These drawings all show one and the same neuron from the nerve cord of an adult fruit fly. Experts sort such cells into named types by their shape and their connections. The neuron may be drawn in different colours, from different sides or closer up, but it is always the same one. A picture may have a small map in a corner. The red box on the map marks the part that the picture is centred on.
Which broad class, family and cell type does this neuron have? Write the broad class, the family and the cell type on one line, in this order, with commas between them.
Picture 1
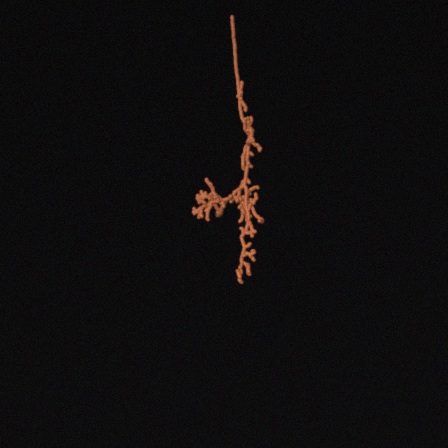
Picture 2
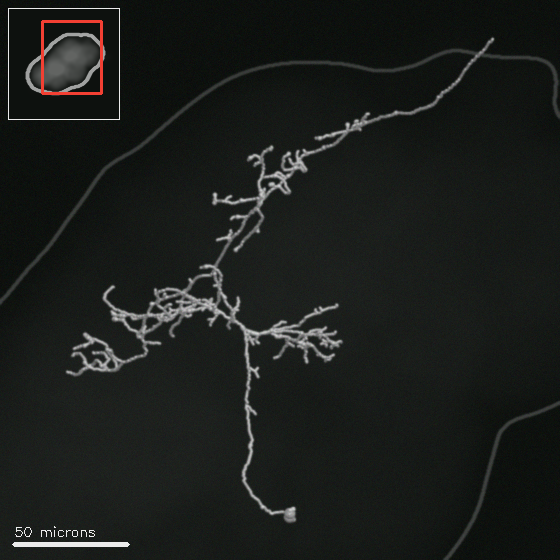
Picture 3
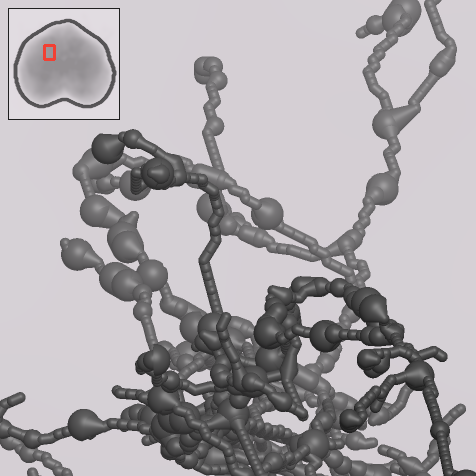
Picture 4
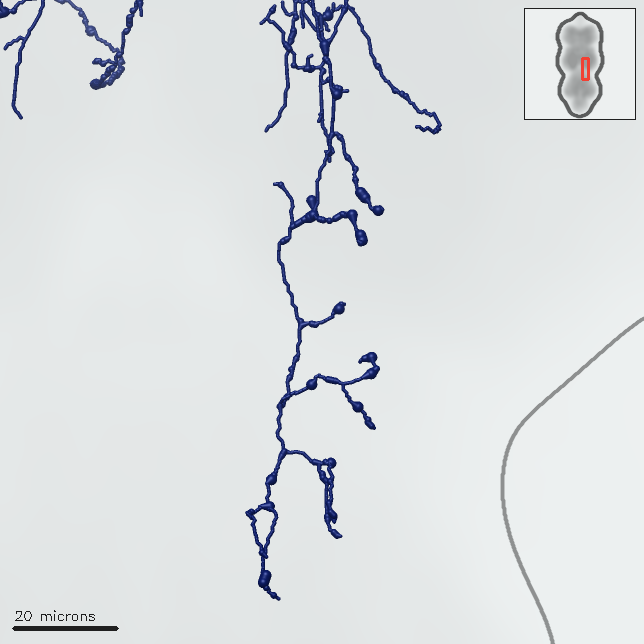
ascending neuron, hemilineage 06B, AN06B046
